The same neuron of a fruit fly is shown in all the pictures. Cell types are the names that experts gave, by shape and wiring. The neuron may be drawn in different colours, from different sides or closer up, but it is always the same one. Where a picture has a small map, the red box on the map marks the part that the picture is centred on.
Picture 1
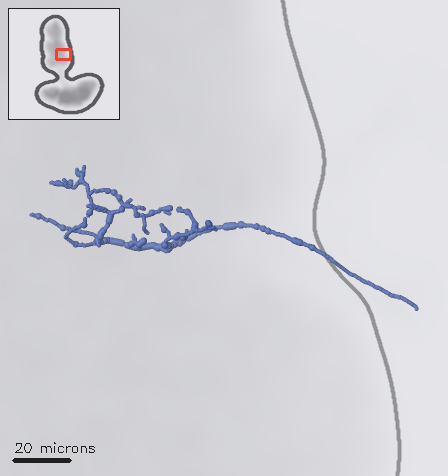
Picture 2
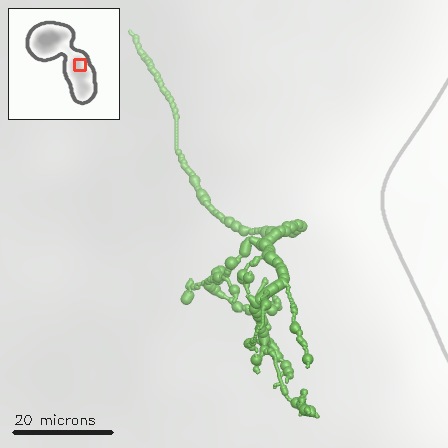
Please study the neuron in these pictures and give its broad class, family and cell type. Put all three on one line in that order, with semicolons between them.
sensory neuron entering the nerve cord; class mechanosensory tactile; SNta14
